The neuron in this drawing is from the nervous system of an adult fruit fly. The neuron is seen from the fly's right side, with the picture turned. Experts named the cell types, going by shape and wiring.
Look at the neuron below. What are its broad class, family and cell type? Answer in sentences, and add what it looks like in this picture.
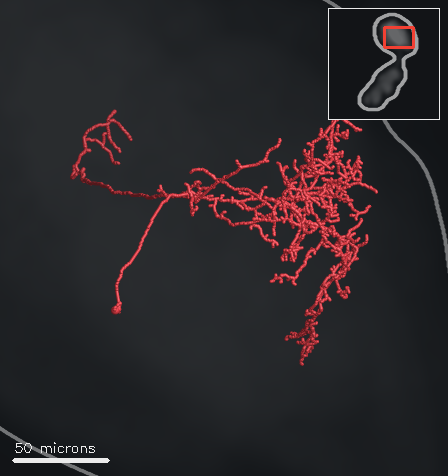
This is a central-brain intrinsic neuron. Its family is hemilineage VLPl&p2_posterior. It is of cell type WED117. By the scale bar it is about 160 microns wide in this view. Dozens of branch ends can be seen.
